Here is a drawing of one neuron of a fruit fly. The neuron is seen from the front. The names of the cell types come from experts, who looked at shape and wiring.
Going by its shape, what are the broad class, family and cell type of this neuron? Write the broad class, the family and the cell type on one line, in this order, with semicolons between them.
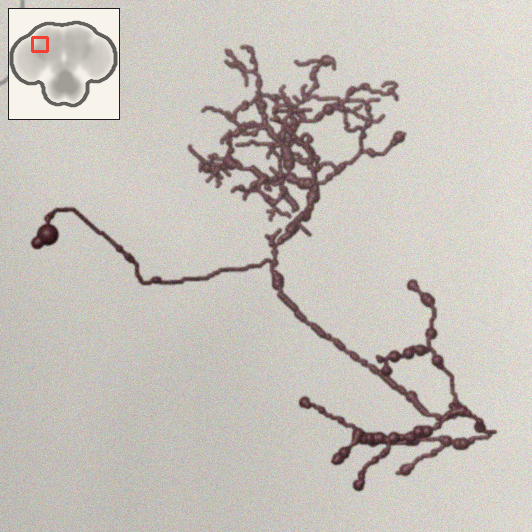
central-brain intrinsic neuron; hemilineage VLPl2_posterior; LHAV2b1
